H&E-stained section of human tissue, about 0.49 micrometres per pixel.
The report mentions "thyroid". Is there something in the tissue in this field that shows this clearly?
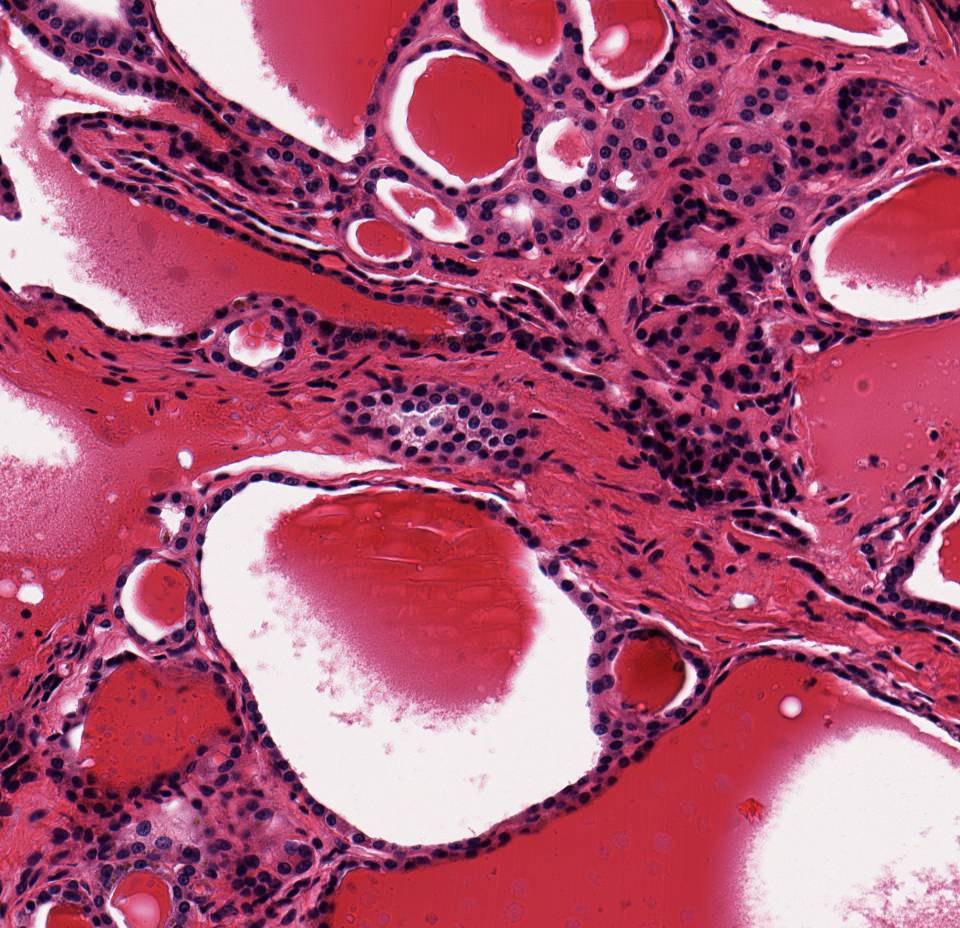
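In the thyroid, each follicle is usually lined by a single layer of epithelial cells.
Here each follicle has just such a single-layered lining, which fits thyroid.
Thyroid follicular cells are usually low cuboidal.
The cells here are flattened to low cuboidal: the low cuboidal ones agree, the flattened ones are flatter than usual. Their nuclei are small, dark and round. In many follicles the pink lumen material has pulled away from the lining, leaving white crescent-shaped gaps along the walls. No fat cells are seen anywhere in the field.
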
